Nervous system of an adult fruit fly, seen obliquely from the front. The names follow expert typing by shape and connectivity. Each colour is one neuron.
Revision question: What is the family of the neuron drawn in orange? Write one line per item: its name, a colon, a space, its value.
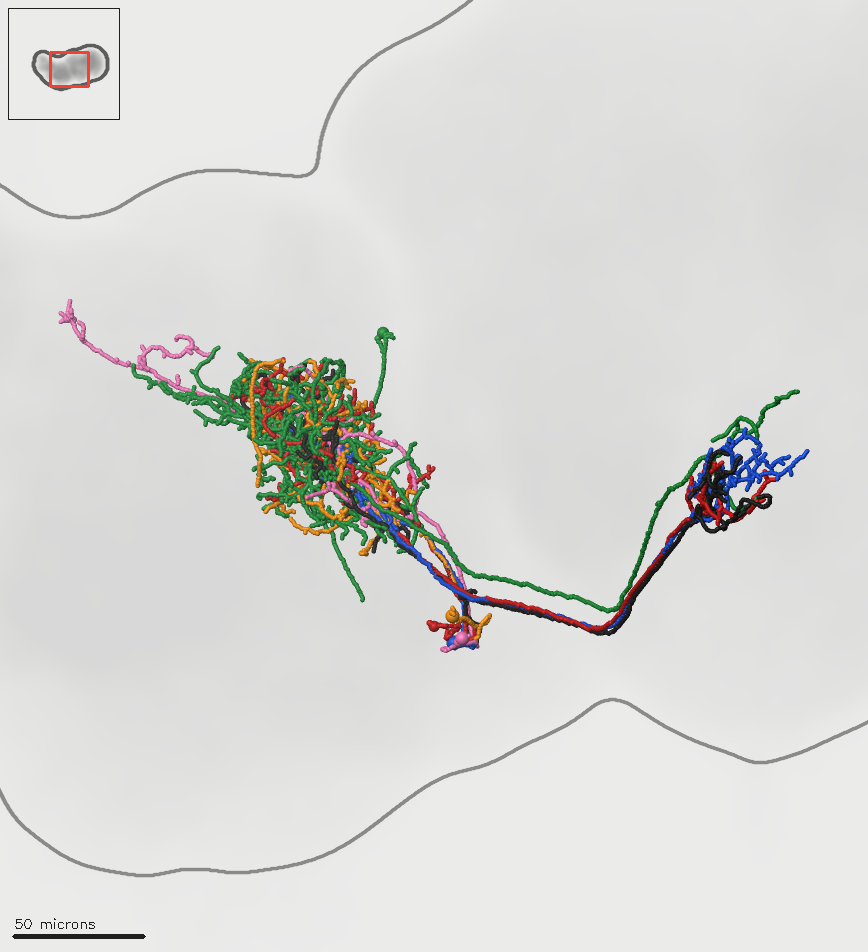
family: hemilineage 16B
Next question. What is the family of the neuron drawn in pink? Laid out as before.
family: hemilineage 16B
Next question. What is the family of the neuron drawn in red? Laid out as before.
family: hemilineage 16B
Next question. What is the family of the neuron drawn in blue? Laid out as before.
family: hemilineage 16B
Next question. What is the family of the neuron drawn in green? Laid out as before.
family: hemilineage 11B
